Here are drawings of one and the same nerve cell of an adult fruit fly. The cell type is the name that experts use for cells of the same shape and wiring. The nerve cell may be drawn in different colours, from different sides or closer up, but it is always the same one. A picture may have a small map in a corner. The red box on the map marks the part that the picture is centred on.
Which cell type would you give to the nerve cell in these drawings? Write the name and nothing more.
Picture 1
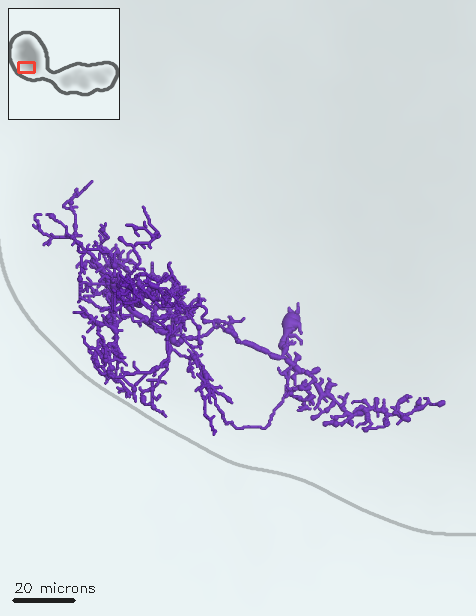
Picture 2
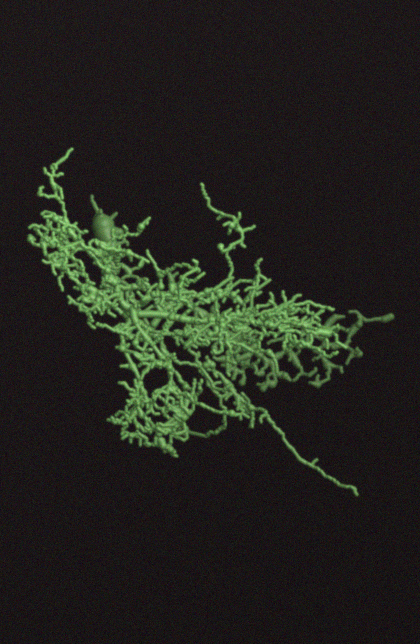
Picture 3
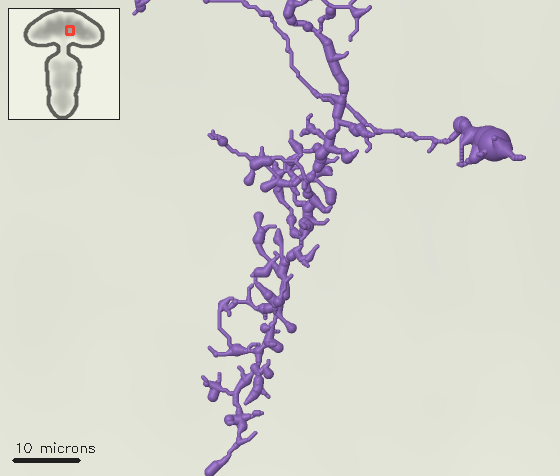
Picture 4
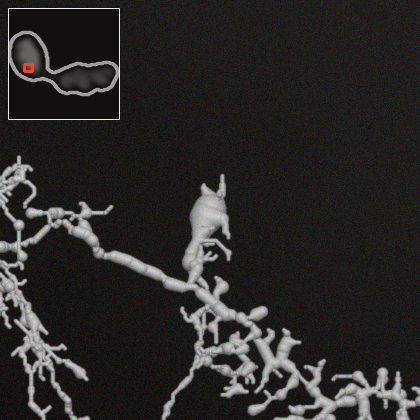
GNG132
